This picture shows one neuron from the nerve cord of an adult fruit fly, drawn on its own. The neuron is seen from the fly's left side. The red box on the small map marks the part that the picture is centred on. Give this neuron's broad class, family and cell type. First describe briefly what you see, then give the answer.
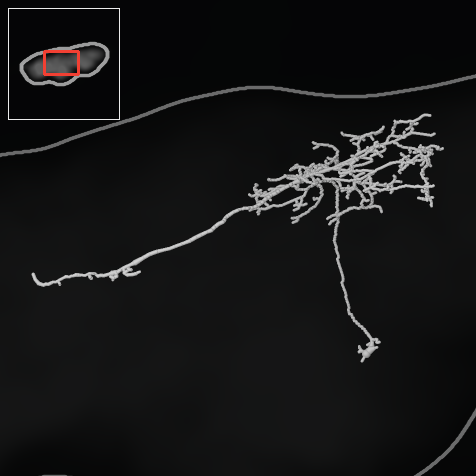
Dozens of branch ends can be seen. As drawn here it is wider than it is tall. It is a nerve-cord intrinsic neuron. Its family is hemilineage 06A. It is of cell type IN06A044.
